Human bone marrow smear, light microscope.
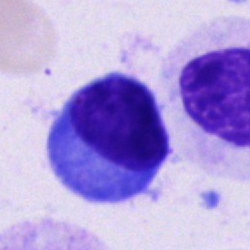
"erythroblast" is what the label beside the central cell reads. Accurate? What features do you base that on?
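Nucleus off-centre, toward the upper right; cytoplasm deep blue.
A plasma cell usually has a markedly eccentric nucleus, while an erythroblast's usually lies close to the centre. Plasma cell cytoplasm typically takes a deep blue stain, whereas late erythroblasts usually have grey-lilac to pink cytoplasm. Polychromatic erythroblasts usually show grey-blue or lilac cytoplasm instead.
Erythroblast does not fit; this is a plasma cell. Outline round and smooth. Nucleus a single unlobed mass, chromatin dense and dark purple. Cytoplasm forms a crescent on the lower-left side.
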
